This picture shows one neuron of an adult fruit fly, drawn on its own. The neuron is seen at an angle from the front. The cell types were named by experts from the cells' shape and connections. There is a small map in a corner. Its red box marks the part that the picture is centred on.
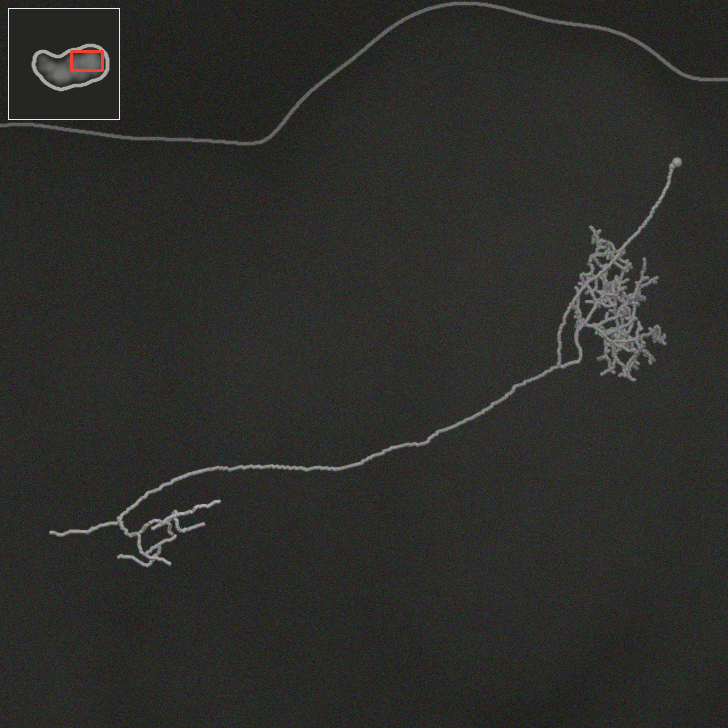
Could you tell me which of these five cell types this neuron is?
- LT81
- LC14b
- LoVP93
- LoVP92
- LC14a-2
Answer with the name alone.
LoVP93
